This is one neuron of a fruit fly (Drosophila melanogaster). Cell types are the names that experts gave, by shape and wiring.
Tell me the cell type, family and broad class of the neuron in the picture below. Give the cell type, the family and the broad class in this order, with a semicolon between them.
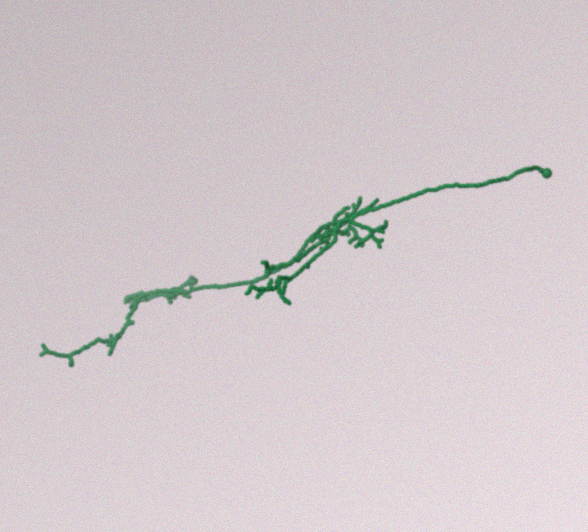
LAL094; hemilineage AOTUv3_ventral; central-brain intrinsic neuron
